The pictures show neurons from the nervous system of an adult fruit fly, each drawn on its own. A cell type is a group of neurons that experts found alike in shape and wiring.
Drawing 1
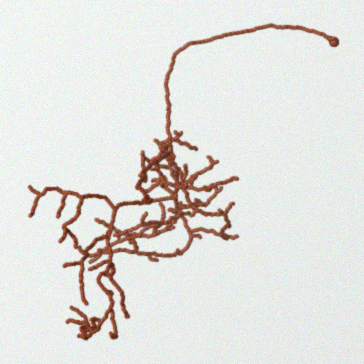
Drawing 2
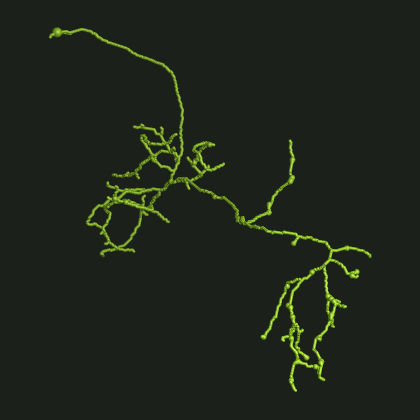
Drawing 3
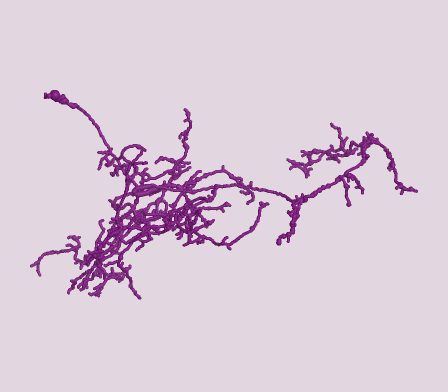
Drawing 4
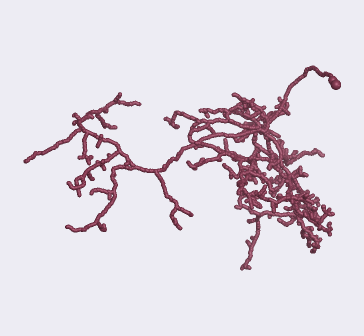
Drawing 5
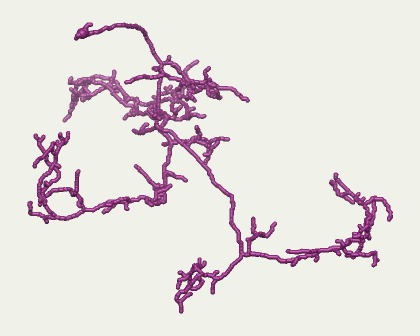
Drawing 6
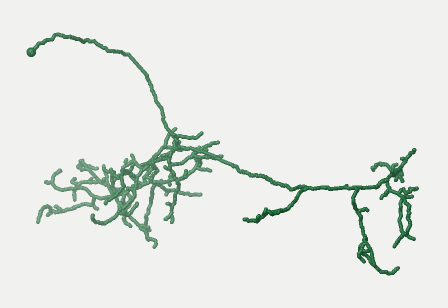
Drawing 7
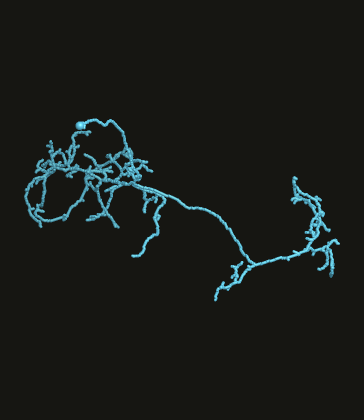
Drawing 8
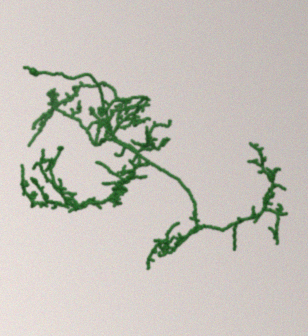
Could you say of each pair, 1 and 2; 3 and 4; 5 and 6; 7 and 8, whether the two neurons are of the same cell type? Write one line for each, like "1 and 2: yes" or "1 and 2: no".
1 and 2: yes
3 and 4: yes
5 and 6: no
7 and 8: yes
